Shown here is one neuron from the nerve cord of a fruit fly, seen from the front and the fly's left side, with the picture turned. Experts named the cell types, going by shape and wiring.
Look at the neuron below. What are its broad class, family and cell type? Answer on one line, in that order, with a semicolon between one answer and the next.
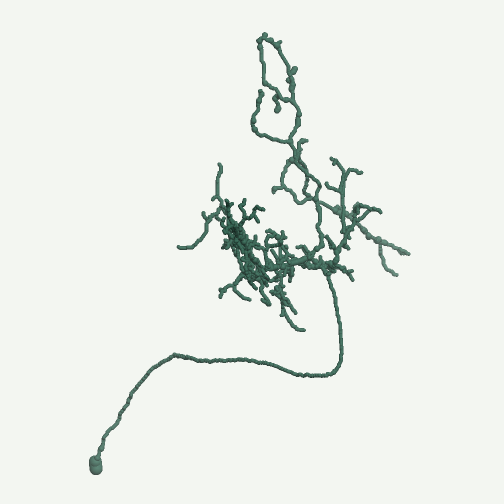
nerve-cord intrinsic neuron; hemilineage 06A; IN06A096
